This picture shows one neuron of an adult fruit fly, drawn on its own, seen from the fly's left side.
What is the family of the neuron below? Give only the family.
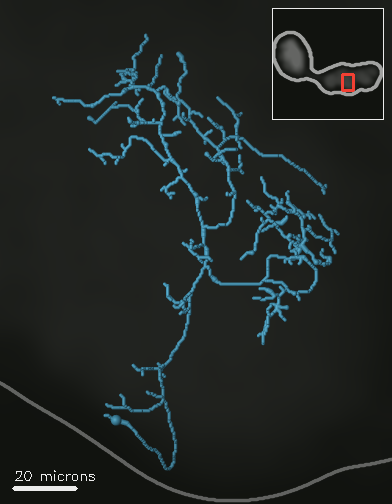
hemilineage 13A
